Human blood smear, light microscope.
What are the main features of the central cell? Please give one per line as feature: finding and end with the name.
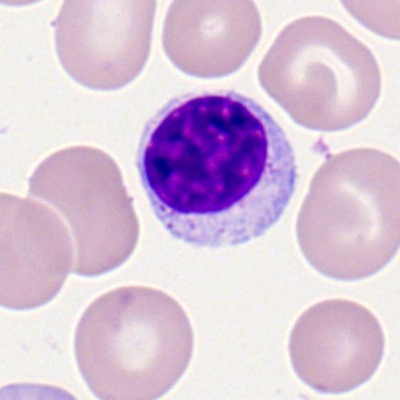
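Nucleus position: off-centre, toward the upper left, I note
Chromatin: dense and coarsely clumped
Cytoplasm rim: widest on the lower right, as I see it
Granules: fine, pinkish-purple, scattered through the cytoplasm
Name: lymphocyte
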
